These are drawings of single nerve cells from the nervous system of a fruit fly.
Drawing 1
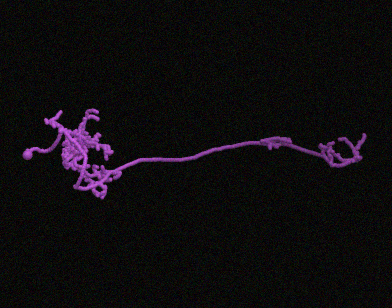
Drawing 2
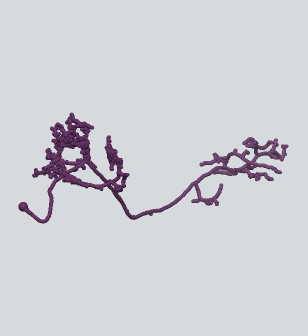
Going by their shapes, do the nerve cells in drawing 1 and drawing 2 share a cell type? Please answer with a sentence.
They are of different cell types.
